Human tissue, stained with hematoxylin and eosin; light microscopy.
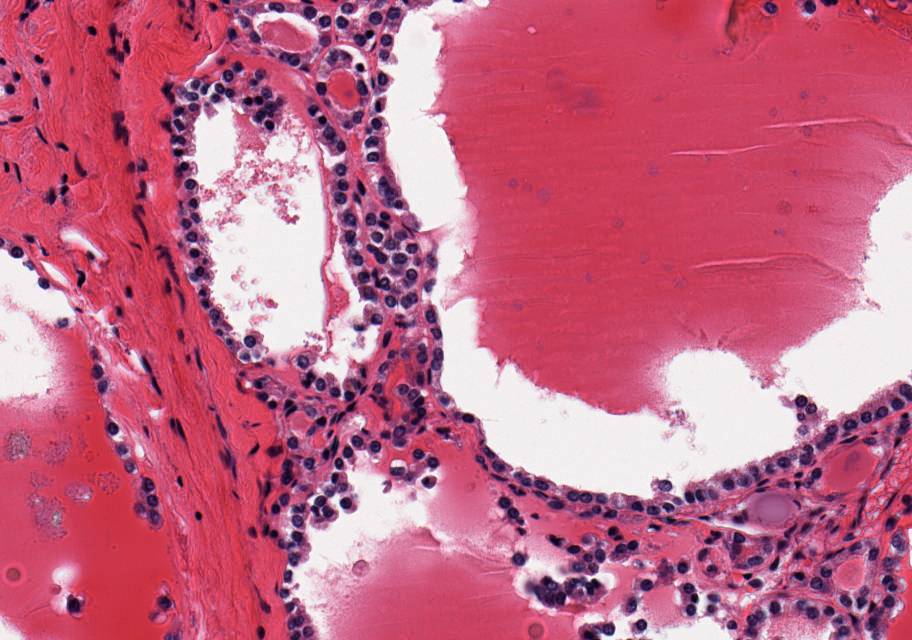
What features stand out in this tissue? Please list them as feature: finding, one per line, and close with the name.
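Follicle lining: single layer of low cuboidal to flattened cells
Nuclei: small, round, dark, evenly sized
Lower right: small crowded follicles containing rounded pink material
Fibrous band: dense pink tissue with elongated dark nuclei, roughly vertical down left side
Name: thyroid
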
